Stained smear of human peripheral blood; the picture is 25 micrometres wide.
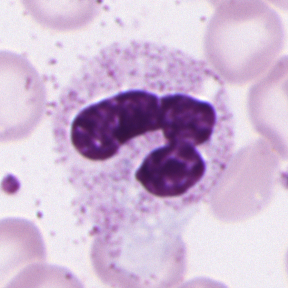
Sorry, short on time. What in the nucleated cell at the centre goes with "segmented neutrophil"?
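In this segmented neutrophil, the cytoplasm is abundant and pale pinkish.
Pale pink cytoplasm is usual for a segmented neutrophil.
The chromatin is dark purple and coarsely clumped, and no nucleoli can be seen in the nucleus. Pale pink red cells lie close around it on several sides.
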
